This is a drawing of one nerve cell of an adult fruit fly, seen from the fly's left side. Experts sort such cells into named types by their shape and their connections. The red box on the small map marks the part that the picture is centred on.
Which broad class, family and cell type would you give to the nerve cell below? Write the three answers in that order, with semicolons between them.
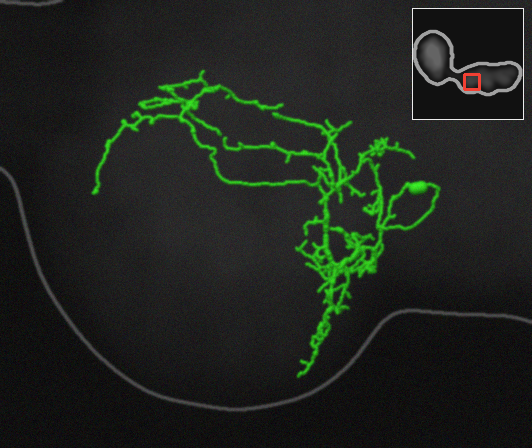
nerve-cord intrinsic neuron; hemilineage 03A; IN03A084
